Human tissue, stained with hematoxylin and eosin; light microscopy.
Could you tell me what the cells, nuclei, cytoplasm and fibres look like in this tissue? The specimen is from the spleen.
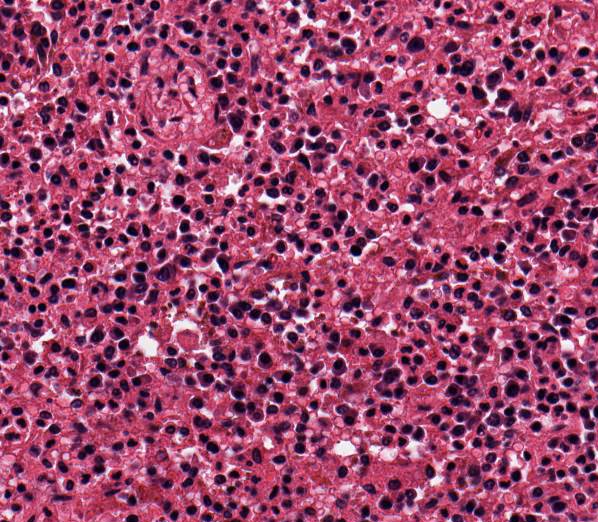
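Densely packed cells form one diffuse sheet across the whole field, without glands, follicles or other organised units. Most cells have small, round, darkly stained nuclei, and many show a rim of pink cytoplasm around the nucleus. Between the tightly packed cells, little distinct fibrous stroma is seen.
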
